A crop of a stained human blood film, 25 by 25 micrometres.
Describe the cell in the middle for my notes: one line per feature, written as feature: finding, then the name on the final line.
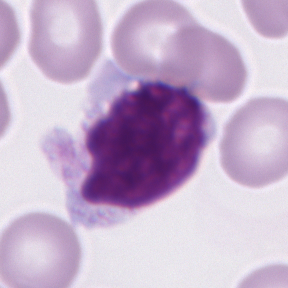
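Cytoplasm: ragged, irregular projections on the left side
Nucleus: single mass filling most of the cell
Lobes: none
Nucleolus: none visible
Identity: large granular lymphocyte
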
